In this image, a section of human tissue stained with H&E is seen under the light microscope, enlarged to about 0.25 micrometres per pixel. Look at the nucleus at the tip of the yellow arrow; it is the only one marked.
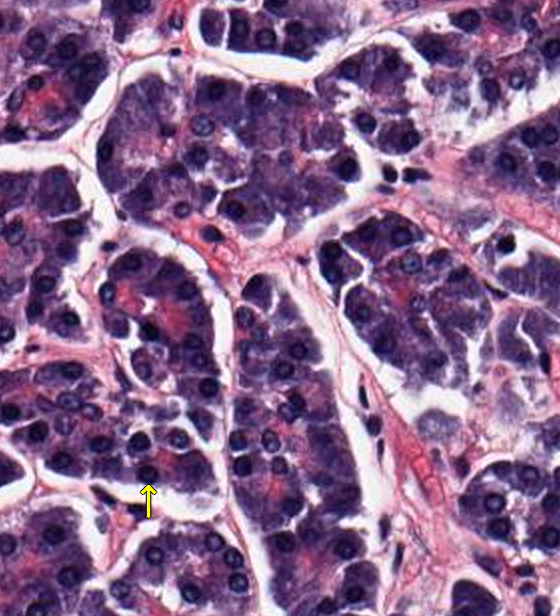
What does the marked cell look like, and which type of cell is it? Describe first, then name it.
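The nucleus sits at the cell's outer end, where the cell meets the edge of its cluster, next to the pale gap below. The cytoplasm is purple and finely granular, with a redder granular zone lying on the side away from the gap, toward the inside of the cluster. The cell lies in the outer row of a cluster of closely packed cells, with a clear space and thin pink fibres running along the cluster's edge beneath it. This is a pancreatic acinar cell.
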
